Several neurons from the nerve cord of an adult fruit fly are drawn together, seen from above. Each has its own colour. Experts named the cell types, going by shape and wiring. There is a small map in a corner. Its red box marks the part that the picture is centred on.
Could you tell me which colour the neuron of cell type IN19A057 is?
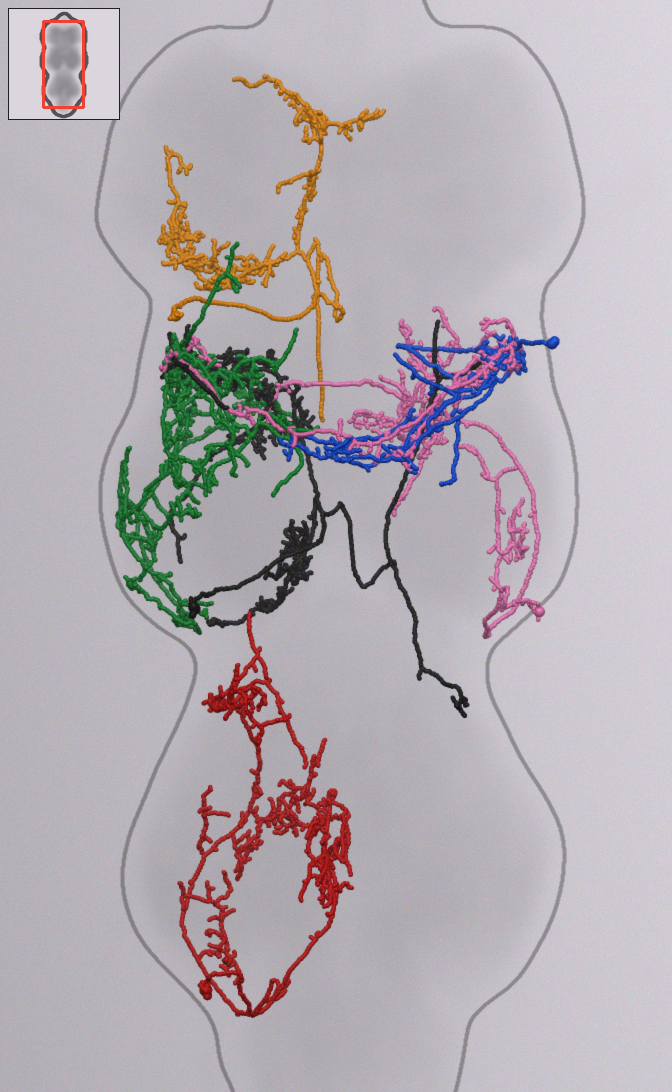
red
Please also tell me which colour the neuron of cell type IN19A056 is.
pink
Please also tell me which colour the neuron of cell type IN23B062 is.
black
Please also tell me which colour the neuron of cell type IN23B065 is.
orange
